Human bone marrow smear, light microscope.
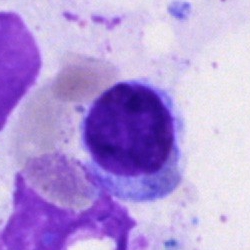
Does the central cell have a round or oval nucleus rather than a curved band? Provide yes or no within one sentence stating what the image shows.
Yes, round or oval in outline, its nucleus forms one compact mass.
